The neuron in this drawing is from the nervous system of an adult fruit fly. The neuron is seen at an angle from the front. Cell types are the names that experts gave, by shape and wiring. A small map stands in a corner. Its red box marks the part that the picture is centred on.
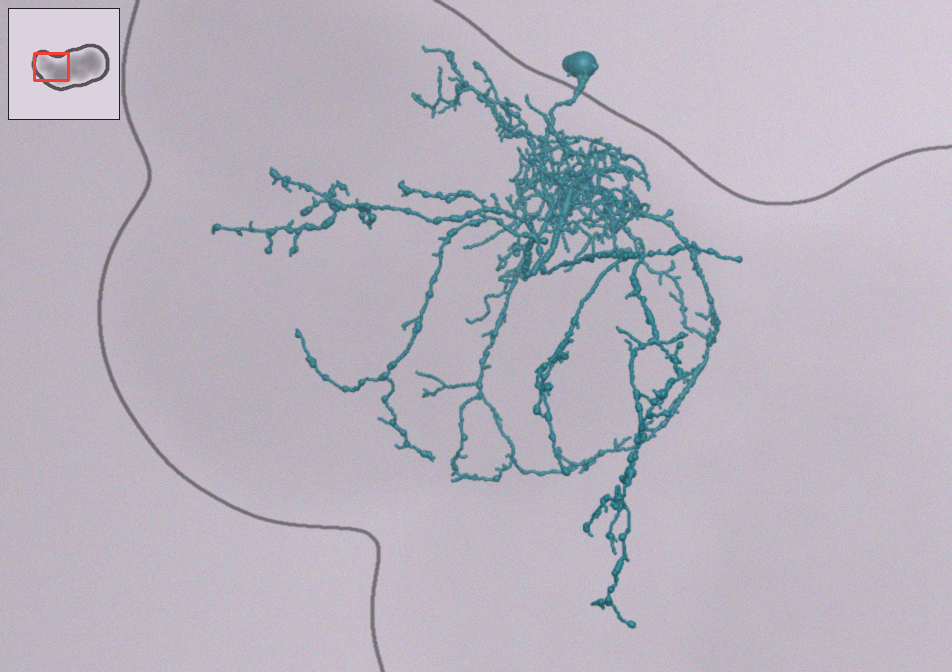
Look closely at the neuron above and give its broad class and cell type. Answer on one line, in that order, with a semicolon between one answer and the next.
nerve-cord intrinsic neuron; INXXX095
